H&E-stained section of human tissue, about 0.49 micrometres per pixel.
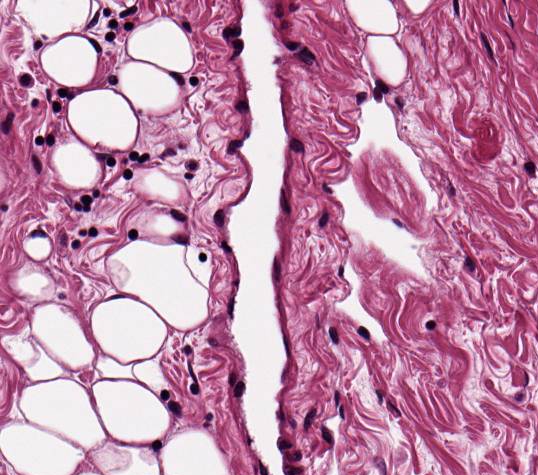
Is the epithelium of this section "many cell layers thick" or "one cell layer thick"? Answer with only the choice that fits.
One cell layer thick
